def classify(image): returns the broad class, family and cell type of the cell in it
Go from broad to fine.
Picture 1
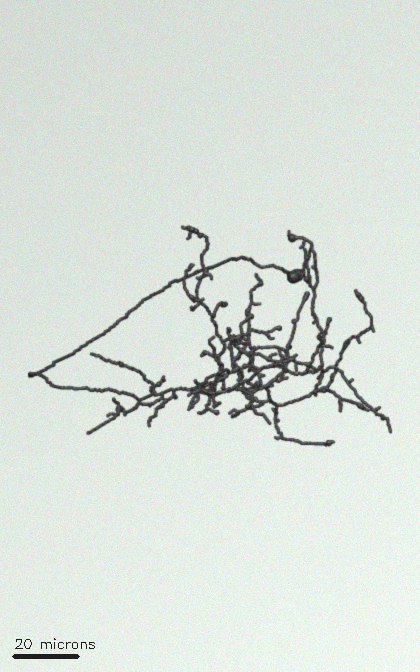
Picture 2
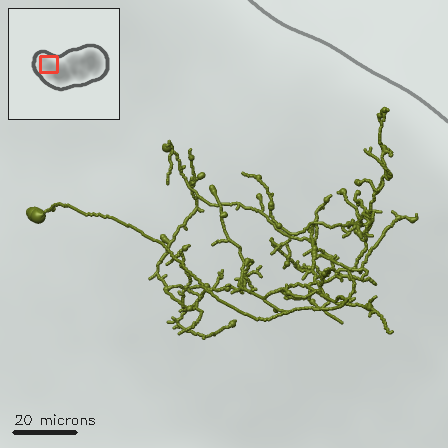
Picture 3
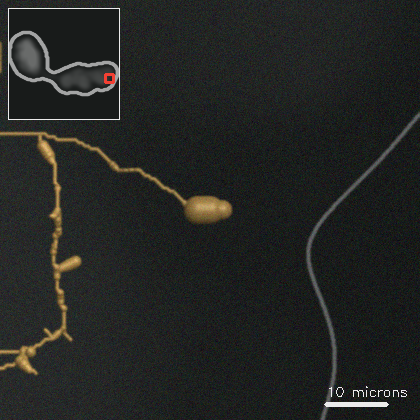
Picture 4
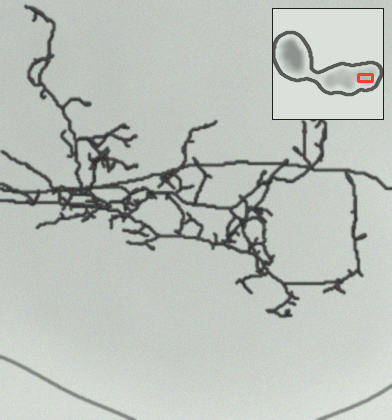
nerve-cord intrinsic neuron; hemilineage 12B; IN12B056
